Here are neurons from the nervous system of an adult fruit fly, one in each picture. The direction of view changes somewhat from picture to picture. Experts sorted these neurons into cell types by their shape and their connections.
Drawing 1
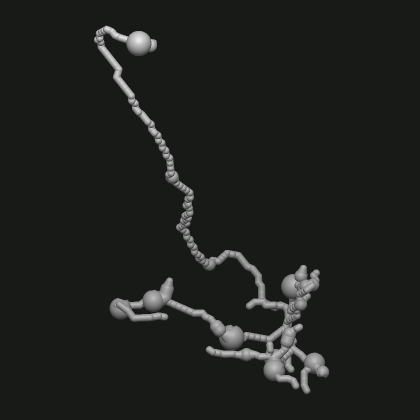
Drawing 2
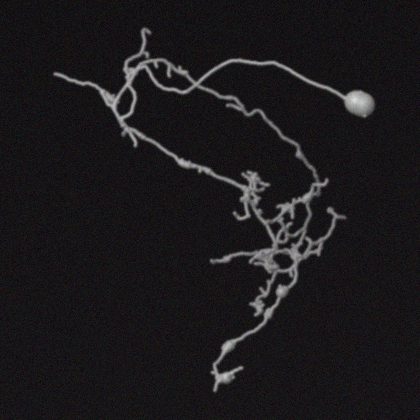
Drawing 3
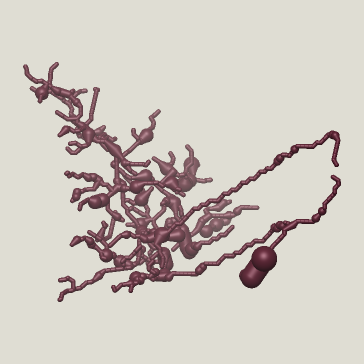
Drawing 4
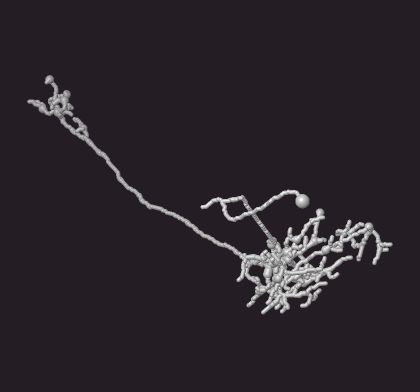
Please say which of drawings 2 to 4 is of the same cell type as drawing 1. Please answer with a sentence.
The neuron in drawing 2 is of the same cell type.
